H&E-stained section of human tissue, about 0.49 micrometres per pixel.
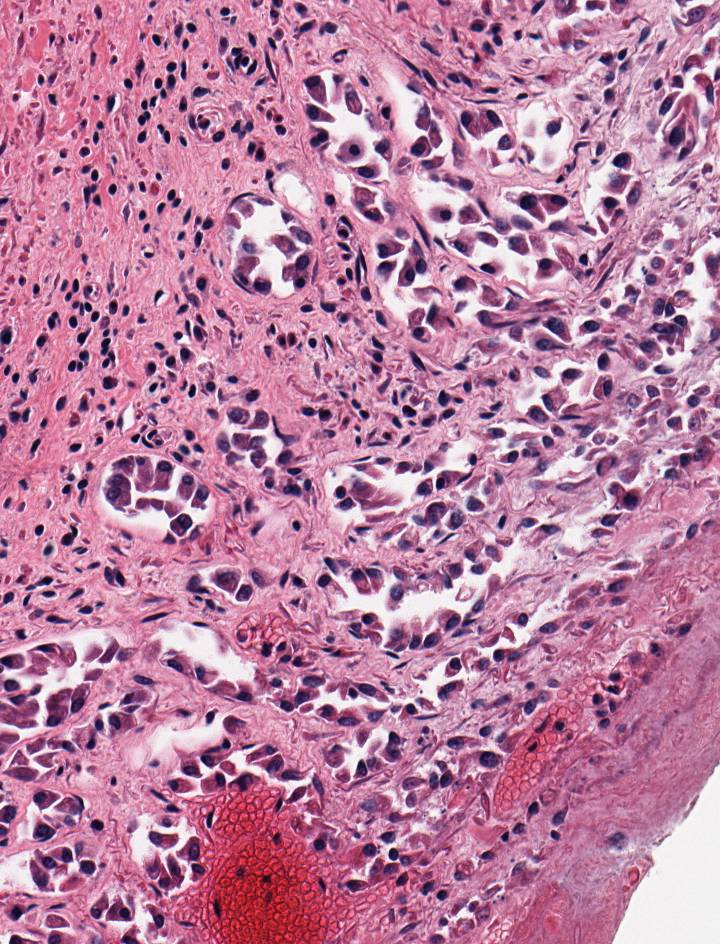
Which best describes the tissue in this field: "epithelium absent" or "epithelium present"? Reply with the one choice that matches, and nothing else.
Epithelium present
